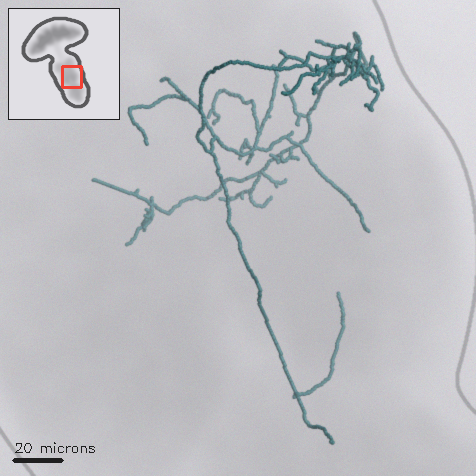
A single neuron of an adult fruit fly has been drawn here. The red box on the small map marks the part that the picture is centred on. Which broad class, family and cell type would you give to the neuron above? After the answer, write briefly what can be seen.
This is a nerve-cord intrinsic neuron. Its family is hemilineage 17A. It is of cell type IN17A119. It lies in the nerve cord. From top to bottom in the picture it spans about 170 microns. Dozens of branch ends can be seen.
